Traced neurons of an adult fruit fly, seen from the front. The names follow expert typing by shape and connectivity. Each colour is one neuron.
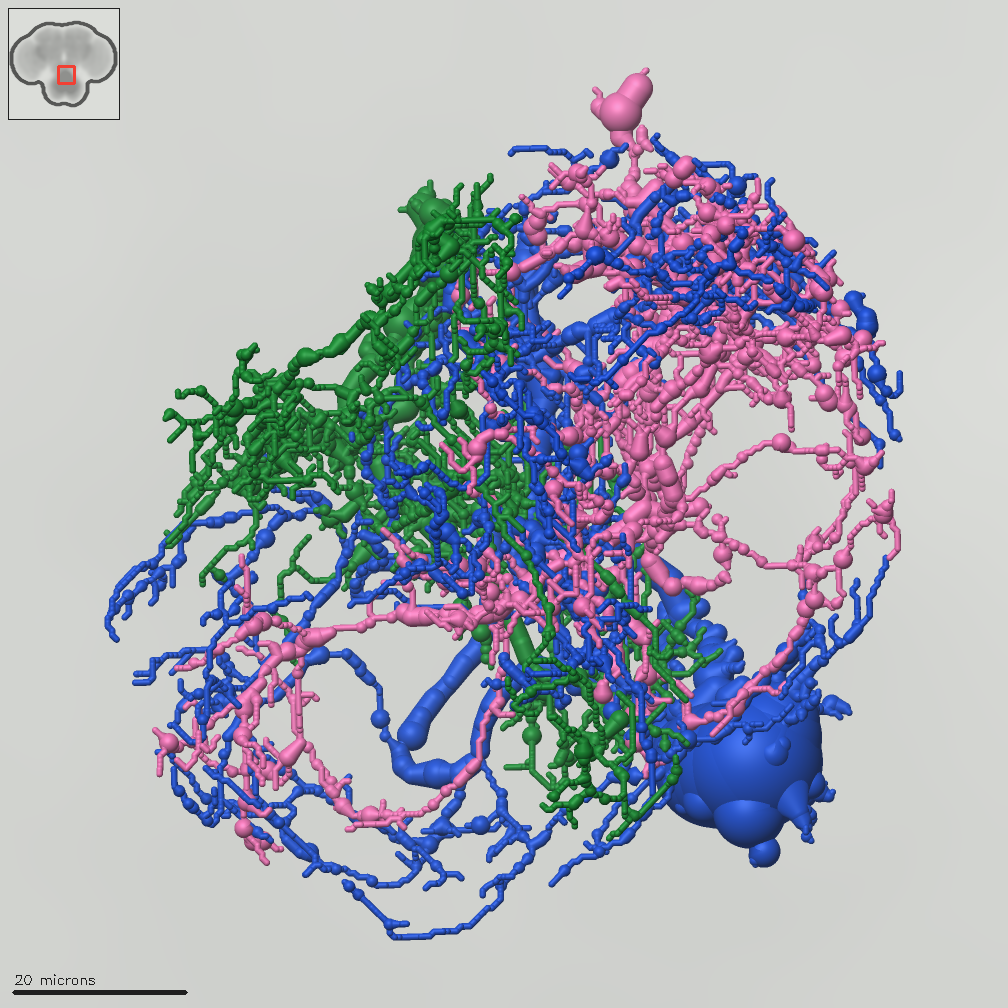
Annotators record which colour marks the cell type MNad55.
green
